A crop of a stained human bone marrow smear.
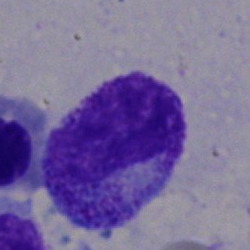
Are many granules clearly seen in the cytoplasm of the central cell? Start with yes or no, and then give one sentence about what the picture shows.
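Yes. The cell is packed with coarse dark purple granules.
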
